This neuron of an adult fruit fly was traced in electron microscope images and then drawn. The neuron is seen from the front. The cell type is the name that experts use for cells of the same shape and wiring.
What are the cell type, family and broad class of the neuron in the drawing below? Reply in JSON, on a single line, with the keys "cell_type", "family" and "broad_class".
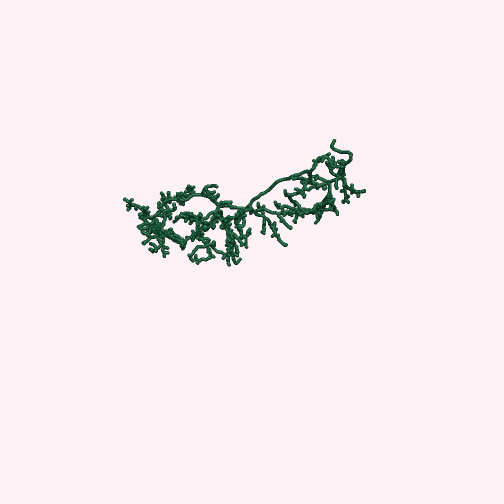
{"cell_type": "IB093", "family": "hemilineage DM6_posterior", "broad_class": "central-brain intrinsic neuron"}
